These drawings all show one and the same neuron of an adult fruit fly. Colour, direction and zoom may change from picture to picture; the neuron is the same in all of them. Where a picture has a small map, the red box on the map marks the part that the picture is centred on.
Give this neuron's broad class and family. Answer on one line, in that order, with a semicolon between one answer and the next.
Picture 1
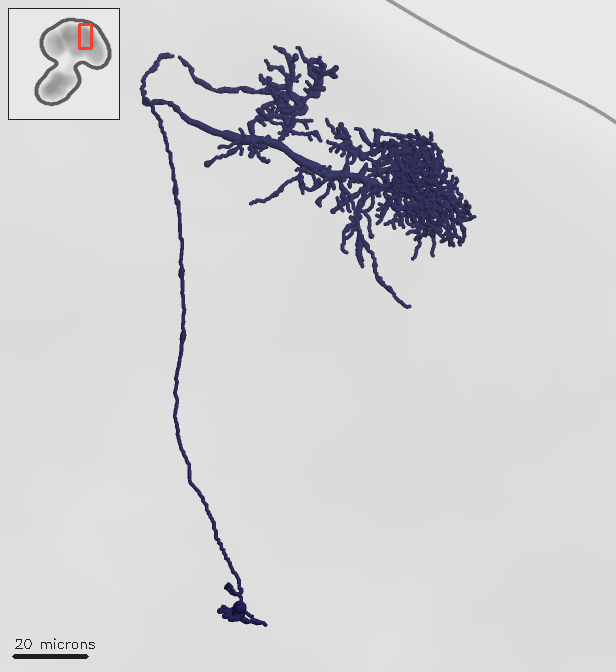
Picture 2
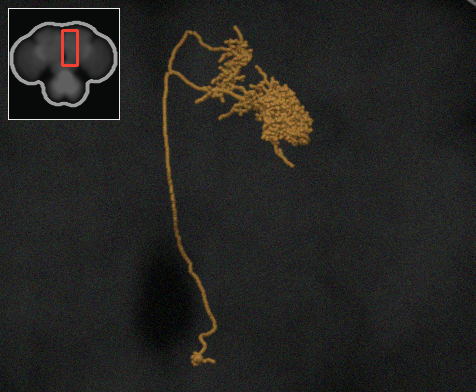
central-brain intrinsic neuron; hemilineage FLAa2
